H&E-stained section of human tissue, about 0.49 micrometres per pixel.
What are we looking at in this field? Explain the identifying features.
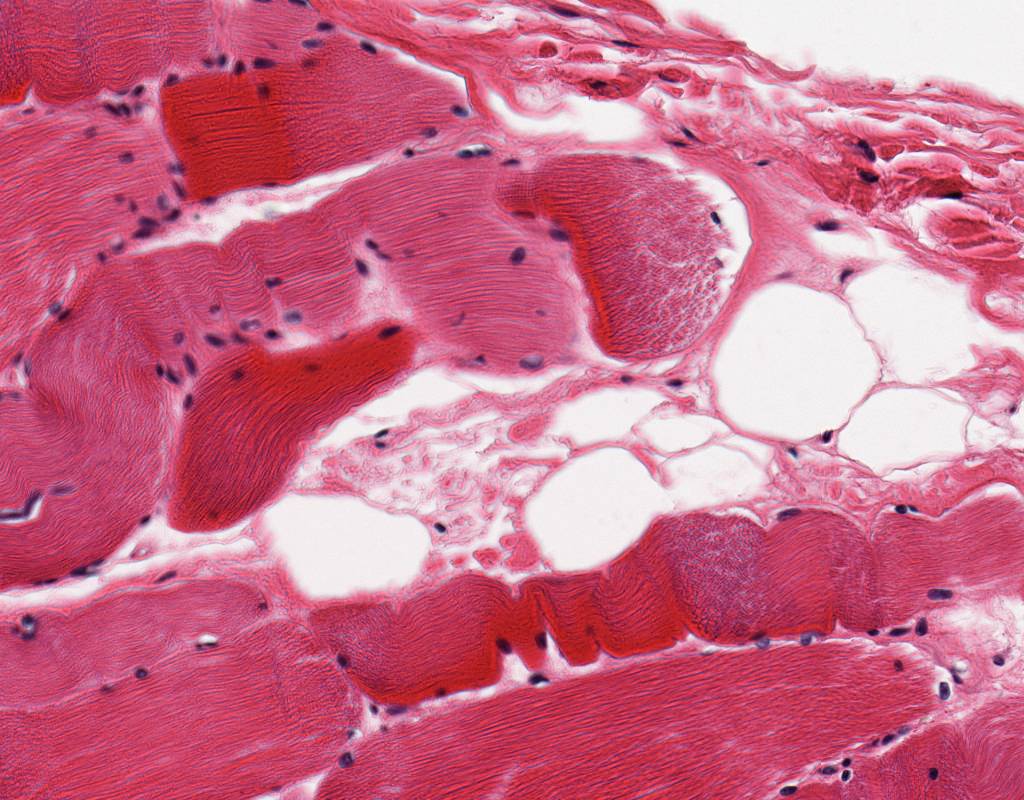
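That's skeletal muscle. The nuclei are dark, small and elongated, sitting at the fibre edges, not the centres.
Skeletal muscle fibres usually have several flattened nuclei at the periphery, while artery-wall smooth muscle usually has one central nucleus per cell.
Between the fibres, in the centre and centre-right, sits a group of fat cells, empty rounded spaces with thin pink walls. A few segments, left centre and upper left, stain a darker, denser red, as in contraction artefact.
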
